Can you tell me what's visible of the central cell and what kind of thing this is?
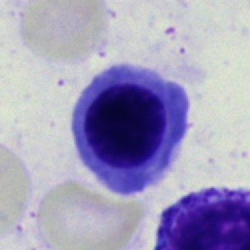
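Roughly round, this cell carries a rounded bulge of cytoplasm on its upper right side. Its nucleus lies slightly off-centre to the left, with dark purple chromatin that appears dense throughout. No granules are present in the cytoplasm. The cell is an erythroblast.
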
